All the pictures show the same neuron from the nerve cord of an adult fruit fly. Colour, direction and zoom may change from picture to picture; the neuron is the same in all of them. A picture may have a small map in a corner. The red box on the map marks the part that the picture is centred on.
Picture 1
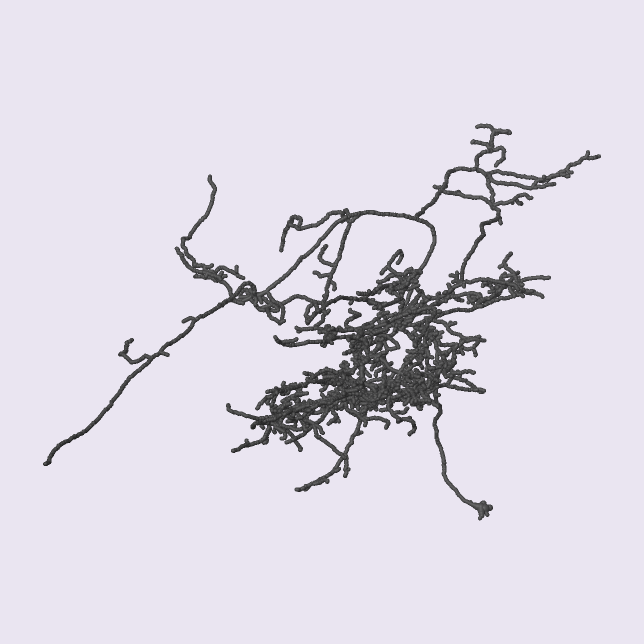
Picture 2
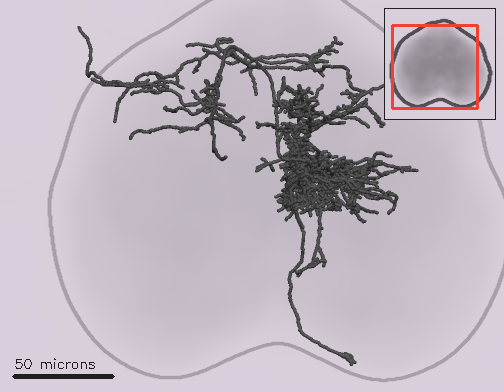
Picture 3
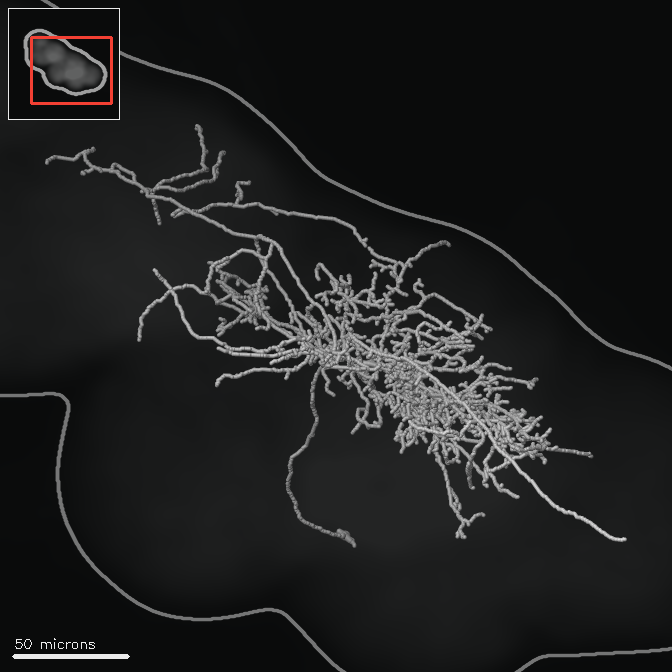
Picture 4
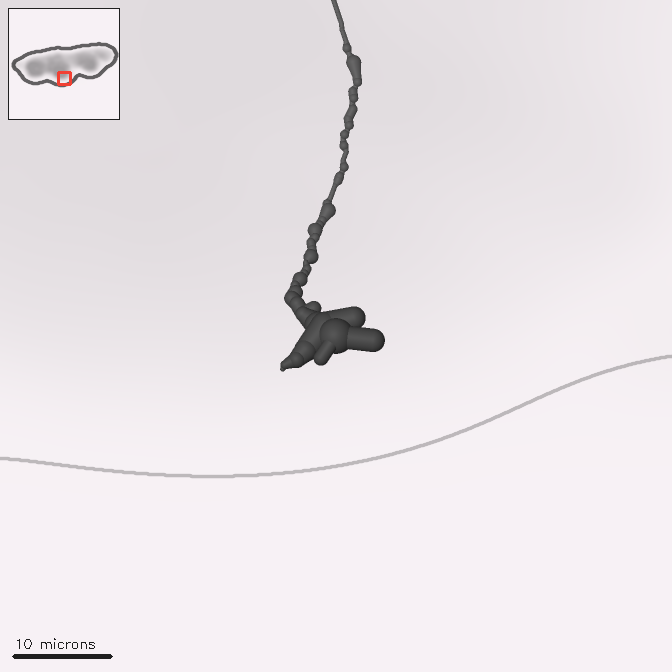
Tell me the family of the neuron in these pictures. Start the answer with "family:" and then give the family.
family: hemilineage 06B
